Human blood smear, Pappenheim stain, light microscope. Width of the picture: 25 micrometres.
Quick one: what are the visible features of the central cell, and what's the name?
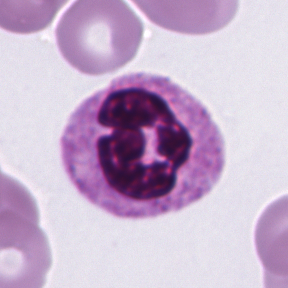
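Point one, the nucleus: curled into a ring around a small pale central gap, with dark purple, coarsely clumped chromatin. Point two, the cytoplasm: pale pinkish-lilac and evenly dusted with fine, faint granules. Point three, size: about 14 micrometres across. The cell is a segmented neutrophil.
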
